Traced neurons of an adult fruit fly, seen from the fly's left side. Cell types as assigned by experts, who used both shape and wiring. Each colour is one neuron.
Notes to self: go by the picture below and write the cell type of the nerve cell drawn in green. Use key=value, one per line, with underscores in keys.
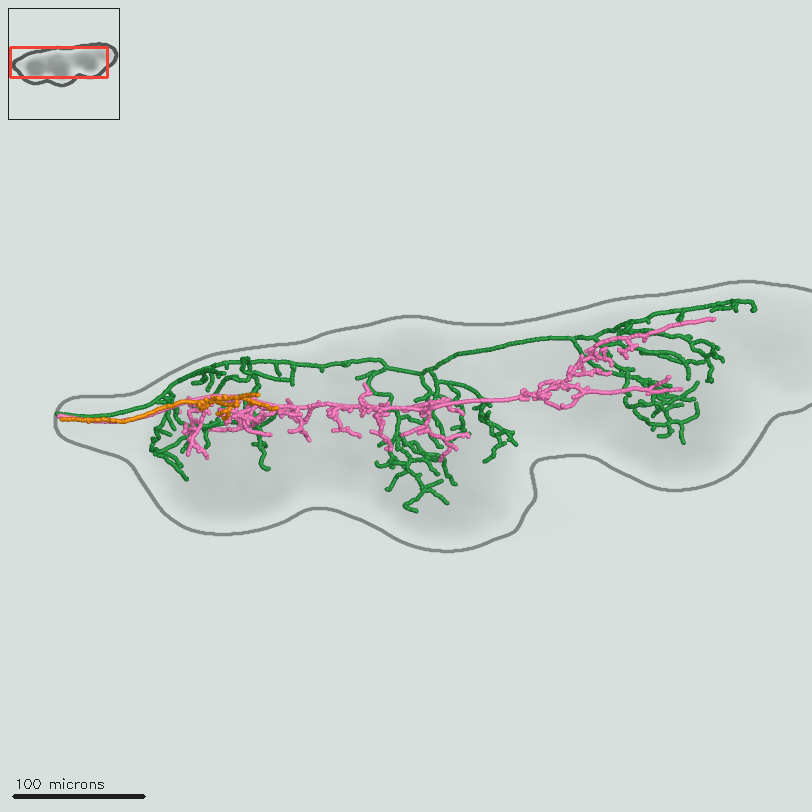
cell_type=DNge048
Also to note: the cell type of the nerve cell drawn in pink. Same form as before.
cell_type=aSP22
